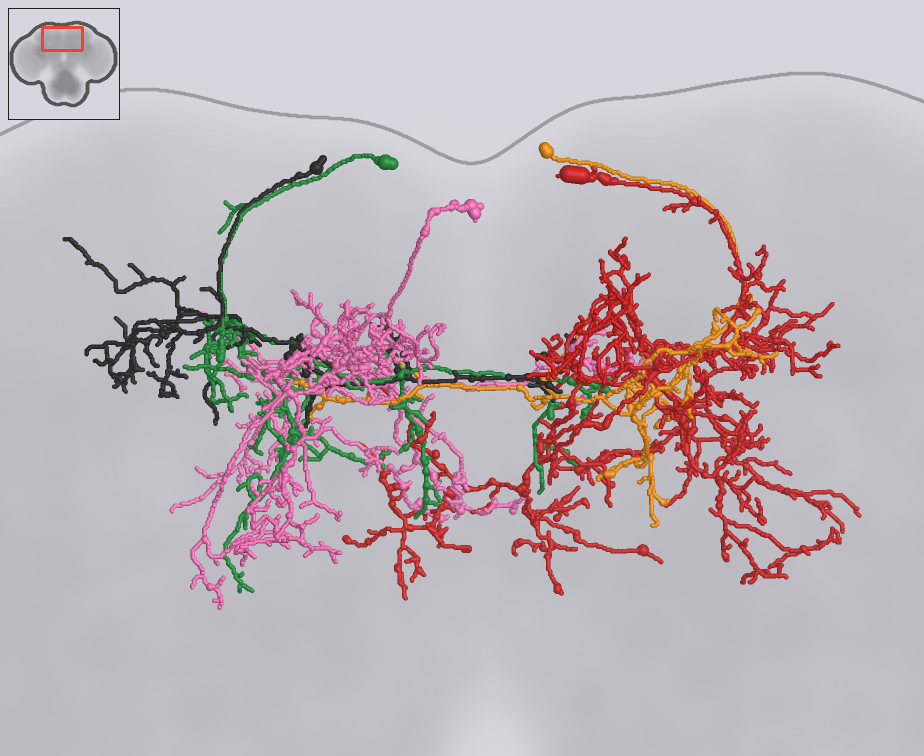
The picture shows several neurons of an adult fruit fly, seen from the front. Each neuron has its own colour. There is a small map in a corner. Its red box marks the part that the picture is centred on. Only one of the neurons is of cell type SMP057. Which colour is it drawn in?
pink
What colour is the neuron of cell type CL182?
green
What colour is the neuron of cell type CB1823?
orange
